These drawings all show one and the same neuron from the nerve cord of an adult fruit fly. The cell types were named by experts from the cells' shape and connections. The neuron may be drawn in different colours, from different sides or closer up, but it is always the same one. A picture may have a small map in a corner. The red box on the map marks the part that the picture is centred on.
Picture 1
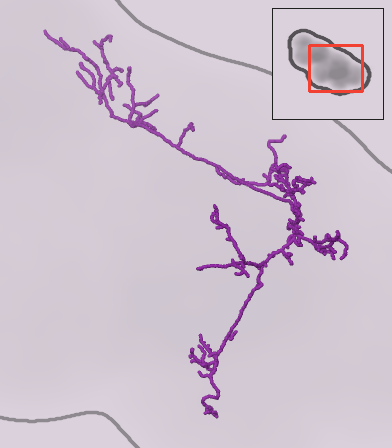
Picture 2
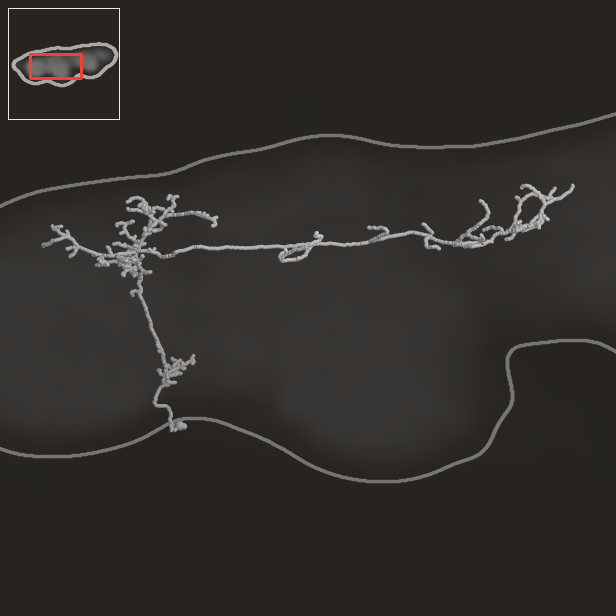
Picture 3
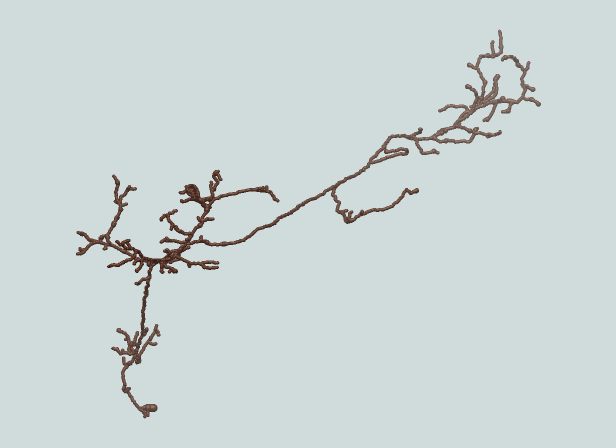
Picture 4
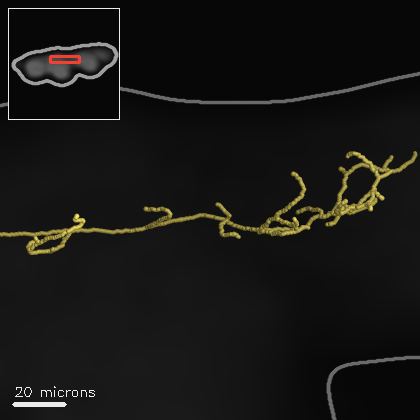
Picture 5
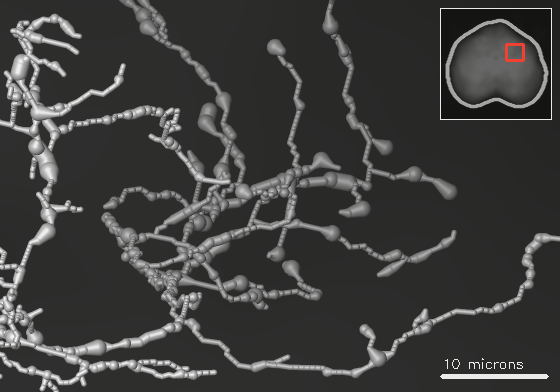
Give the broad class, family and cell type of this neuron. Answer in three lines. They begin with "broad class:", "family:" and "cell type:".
broad class: nerve-cord intrinsic neuron
family: hemilineage 06B
cell type: IN06B076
